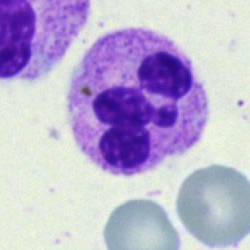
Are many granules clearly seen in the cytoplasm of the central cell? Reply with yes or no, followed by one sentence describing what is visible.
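Yes. Fine purple granules are scattered through the cytoplasm.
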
